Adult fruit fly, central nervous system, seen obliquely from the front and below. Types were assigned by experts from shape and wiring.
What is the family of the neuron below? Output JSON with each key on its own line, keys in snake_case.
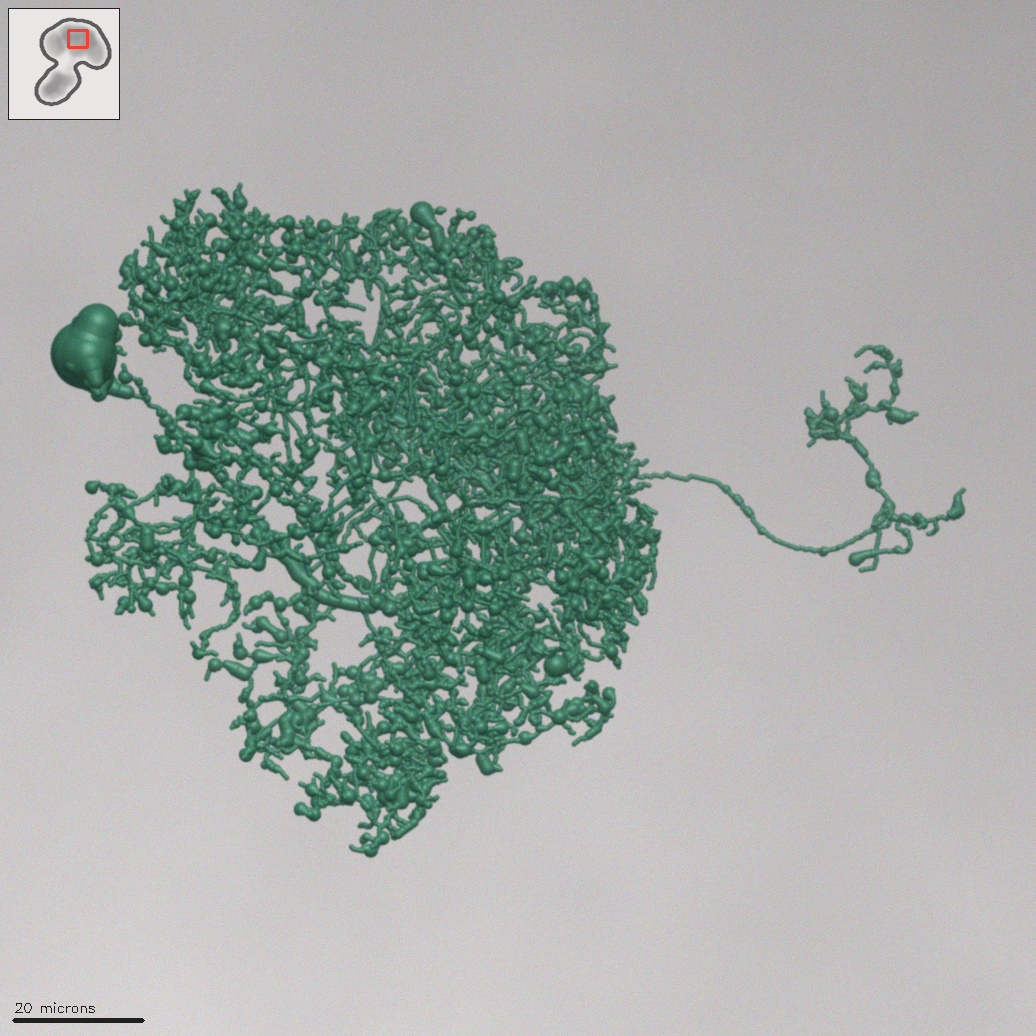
{
 "family": "hemilineage ALl1_dorsal"
}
